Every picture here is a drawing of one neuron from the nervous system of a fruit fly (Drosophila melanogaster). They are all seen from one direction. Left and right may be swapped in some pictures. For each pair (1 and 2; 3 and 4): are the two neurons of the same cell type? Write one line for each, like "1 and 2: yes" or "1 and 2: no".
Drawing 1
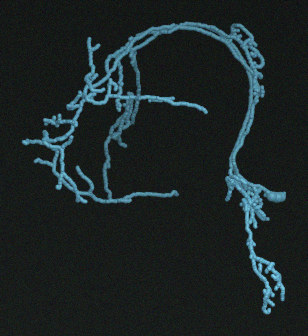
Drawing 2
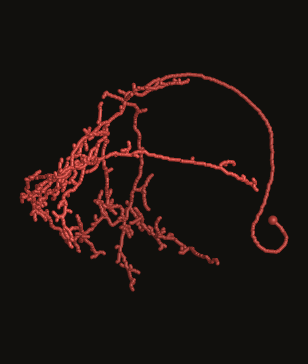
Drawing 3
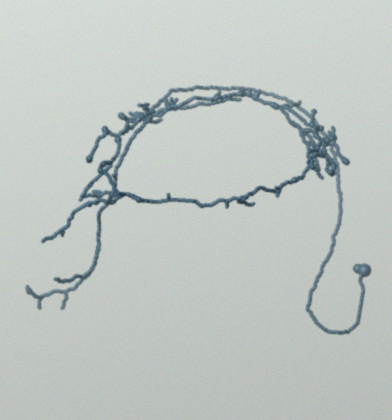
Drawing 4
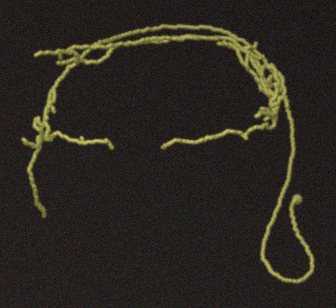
1 and 2: no
3 and 4: yes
